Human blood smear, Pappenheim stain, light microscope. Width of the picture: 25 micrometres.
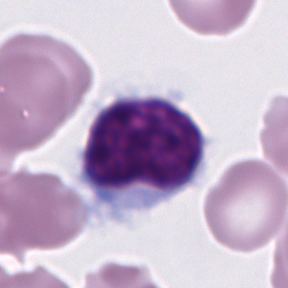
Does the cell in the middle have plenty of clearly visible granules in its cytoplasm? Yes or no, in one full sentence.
No, no visible granules are present in the cytoplasm of the cell.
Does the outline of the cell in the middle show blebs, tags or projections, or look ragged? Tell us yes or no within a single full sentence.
Yes, this cell has an outline that is rough instead of smooth.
